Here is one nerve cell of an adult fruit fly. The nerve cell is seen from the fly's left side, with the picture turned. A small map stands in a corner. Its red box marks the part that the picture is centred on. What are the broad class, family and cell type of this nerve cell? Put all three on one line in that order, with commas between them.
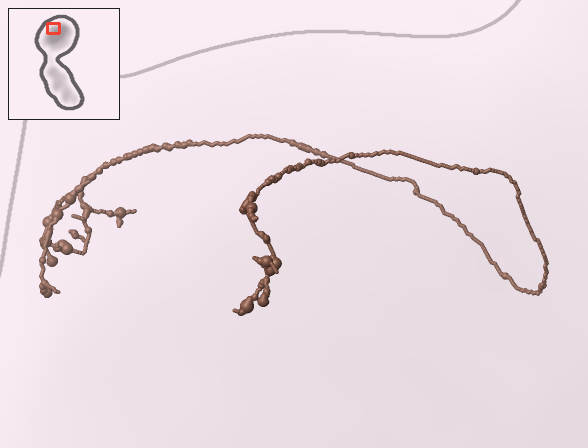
sensory neuron entering the brain, class olfactory, ORN_VA3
